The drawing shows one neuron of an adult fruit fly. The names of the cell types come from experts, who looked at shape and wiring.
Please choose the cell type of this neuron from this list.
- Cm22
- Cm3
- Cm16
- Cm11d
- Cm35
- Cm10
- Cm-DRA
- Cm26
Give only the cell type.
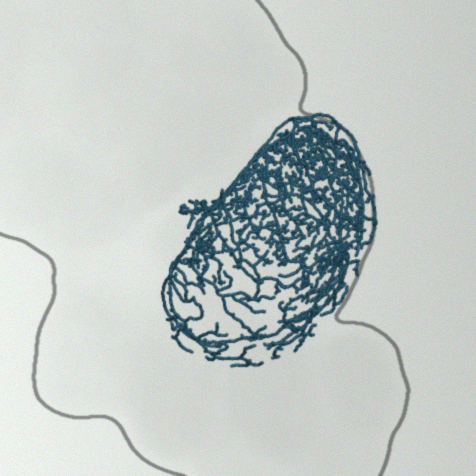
Cm35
